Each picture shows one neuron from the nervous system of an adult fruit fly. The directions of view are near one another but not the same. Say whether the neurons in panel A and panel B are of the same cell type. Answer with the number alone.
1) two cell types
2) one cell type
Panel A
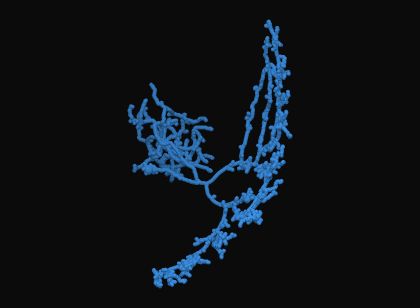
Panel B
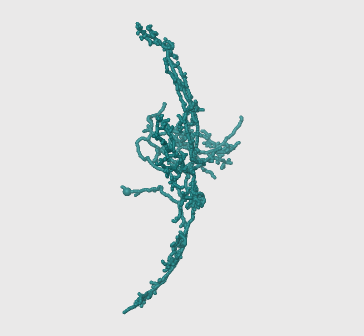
2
